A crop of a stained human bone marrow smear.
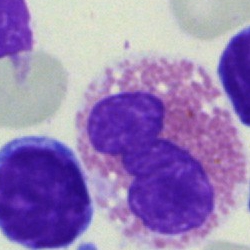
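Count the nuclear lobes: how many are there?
Two.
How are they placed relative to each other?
Diagonally, one at the upper left and one at the lower right.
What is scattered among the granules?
Small clear spots that have taken up no stain.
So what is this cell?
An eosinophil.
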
